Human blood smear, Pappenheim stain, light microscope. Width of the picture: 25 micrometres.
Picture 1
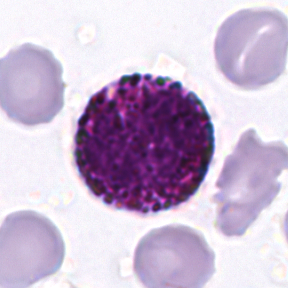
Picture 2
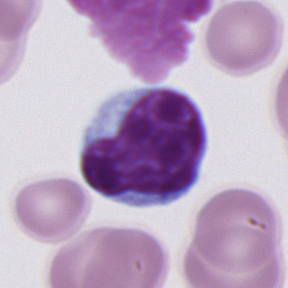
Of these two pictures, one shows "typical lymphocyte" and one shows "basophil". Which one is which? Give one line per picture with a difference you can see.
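Picture 1 – basophil. The cell is densely packed with dark purple-black granules.
Picture 2 – typical lymphocyte. No granules are visible in the cytoplasm.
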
